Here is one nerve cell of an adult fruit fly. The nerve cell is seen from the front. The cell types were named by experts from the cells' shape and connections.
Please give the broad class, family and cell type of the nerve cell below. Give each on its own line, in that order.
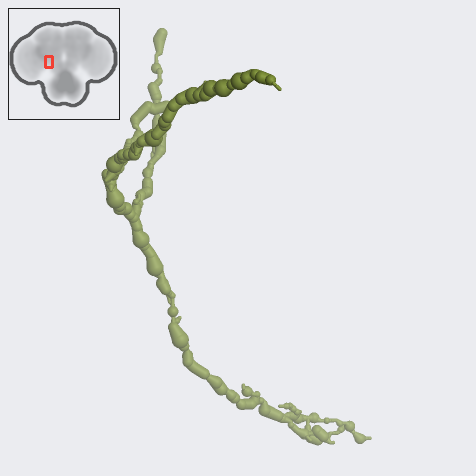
sensory neuron entering the brain
class mechanosensory
JO-A2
